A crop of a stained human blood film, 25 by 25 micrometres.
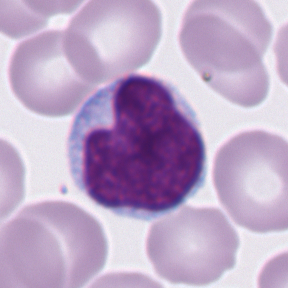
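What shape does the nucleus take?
A deep notch on its upper left side gives it a kidney-like shape.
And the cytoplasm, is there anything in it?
Only a fine, dust-like speckling; no coarse granules, no vacuoles.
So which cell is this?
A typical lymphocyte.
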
